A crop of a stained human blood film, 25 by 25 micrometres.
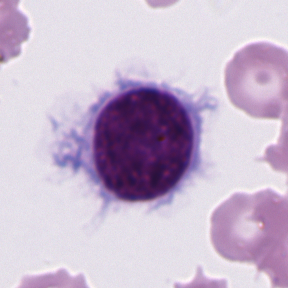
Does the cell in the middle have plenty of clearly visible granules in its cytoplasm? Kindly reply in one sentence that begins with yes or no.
No, the cytoplasm of the cell shows no visible granules.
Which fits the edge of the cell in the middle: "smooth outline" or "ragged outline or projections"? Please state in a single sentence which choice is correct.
The cell has an edge that is ragged or frayed, or carries projections, blebs or tags.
